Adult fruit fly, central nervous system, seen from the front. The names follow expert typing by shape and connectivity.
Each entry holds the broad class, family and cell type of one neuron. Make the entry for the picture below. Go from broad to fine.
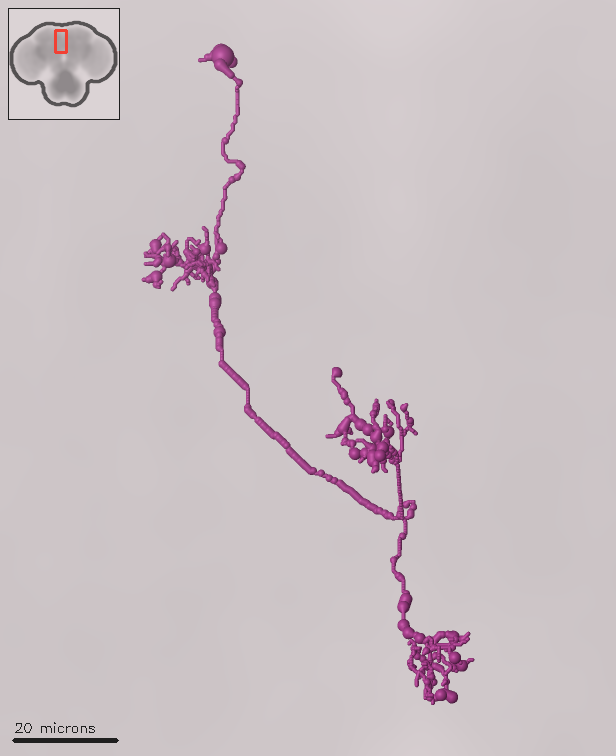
central-brain intrinsic neuron; class CX; PFNd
